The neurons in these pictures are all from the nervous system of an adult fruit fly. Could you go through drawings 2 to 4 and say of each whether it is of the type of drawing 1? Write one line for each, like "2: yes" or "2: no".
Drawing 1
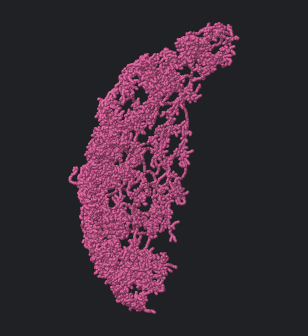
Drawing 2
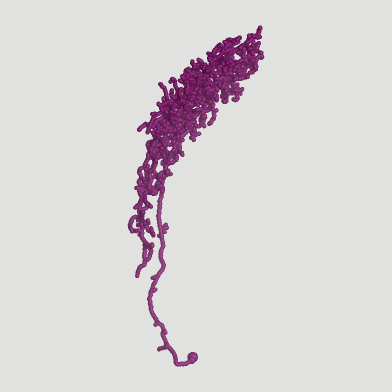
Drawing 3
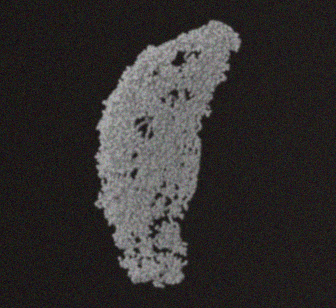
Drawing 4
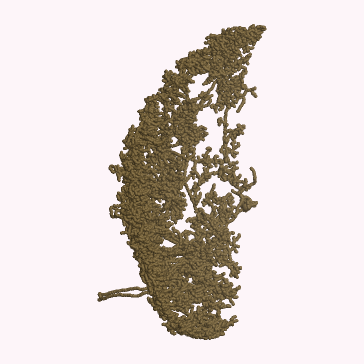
2: no
3: yes
4: yes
